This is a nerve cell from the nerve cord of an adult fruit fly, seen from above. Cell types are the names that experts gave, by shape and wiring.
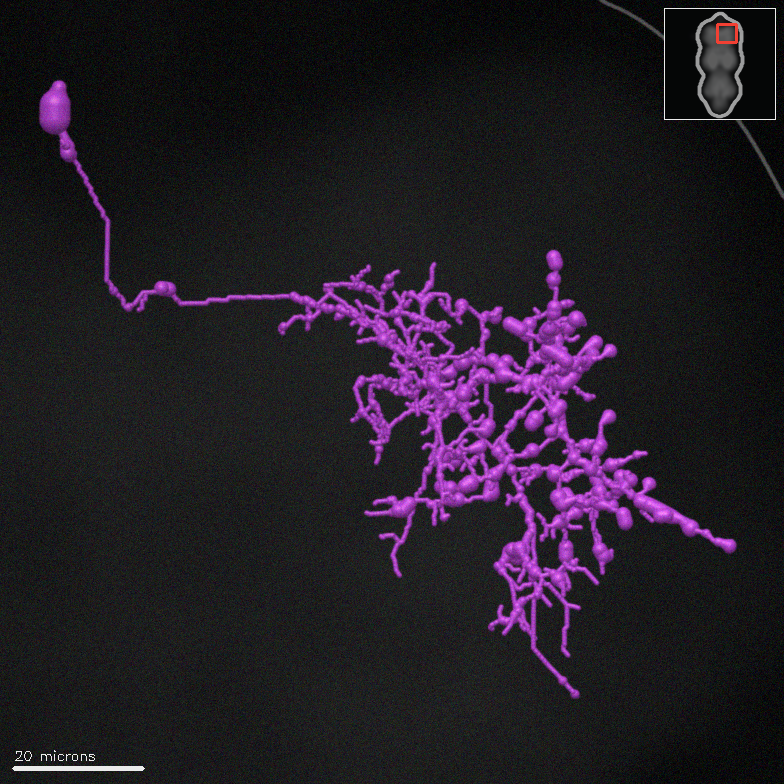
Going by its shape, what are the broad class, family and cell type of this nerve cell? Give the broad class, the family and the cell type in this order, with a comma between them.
nerve-cord intrinsic neuron, hemilineage 13B, IN13B035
